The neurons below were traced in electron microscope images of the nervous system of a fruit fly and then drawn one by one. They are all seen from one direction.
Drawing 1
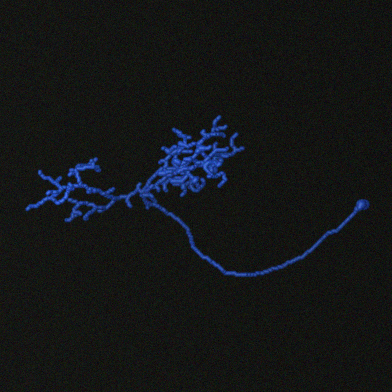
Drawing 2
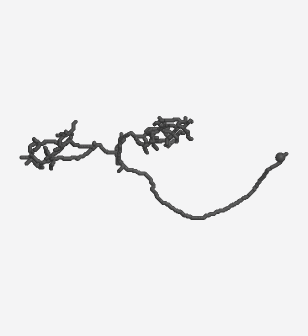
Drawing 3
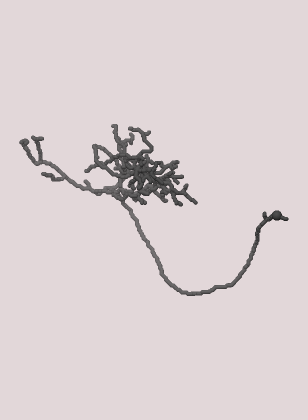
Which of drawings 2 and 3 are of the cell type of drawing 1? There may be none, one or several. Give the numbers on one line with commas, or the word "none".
2, 3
